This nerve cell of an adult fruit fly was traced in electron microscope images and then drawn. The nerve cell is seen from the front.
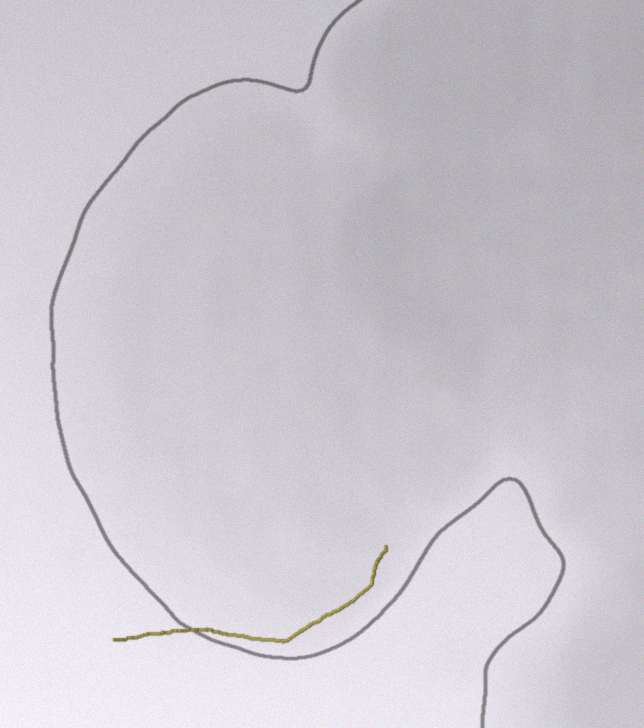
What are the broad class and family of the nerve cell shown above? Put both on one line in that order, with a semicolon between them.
photoreceptor or other optic-lobe sensory neuron; class visual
